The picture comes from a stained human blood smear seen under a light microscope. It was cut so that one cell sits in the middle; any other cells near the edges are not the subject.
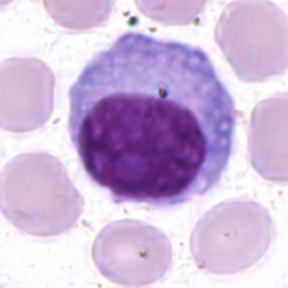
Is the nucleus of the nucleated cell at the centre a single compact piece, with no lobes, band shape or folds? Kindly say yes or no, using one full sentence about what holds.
Yes, the nucleus is neither lobed nor folded but one compact round, oval or kidney-shaped mass.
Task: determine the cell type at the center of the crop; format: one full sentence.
The cell at the middle of the frame should be recorded as a plasma cell.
